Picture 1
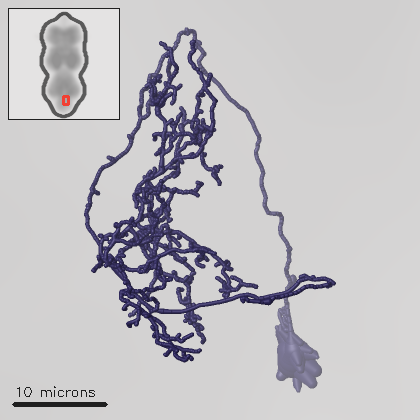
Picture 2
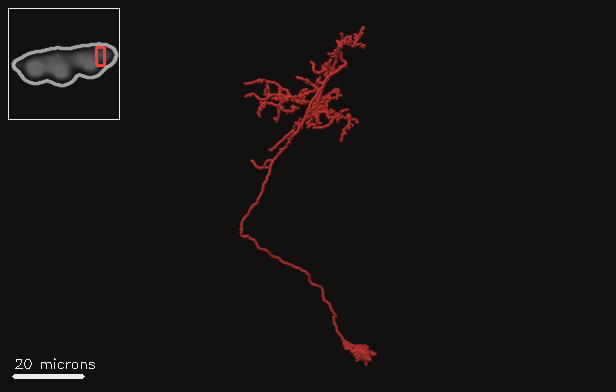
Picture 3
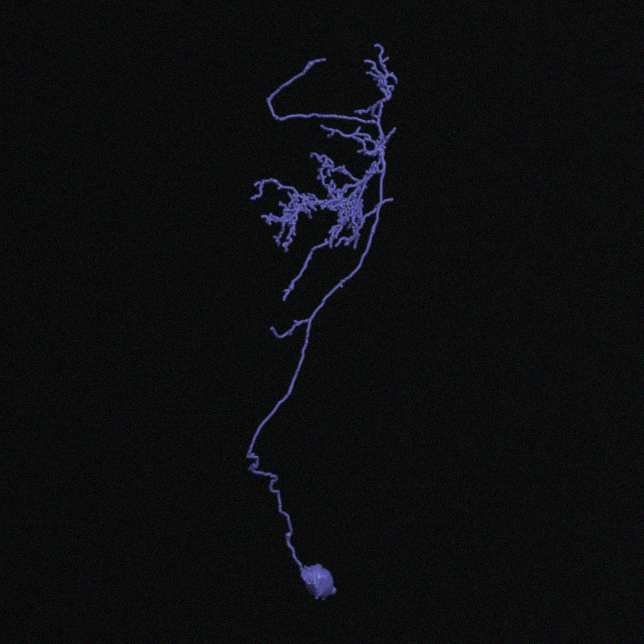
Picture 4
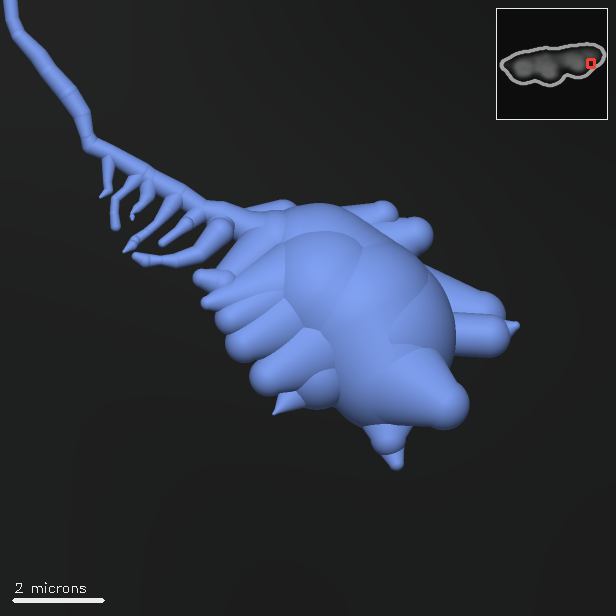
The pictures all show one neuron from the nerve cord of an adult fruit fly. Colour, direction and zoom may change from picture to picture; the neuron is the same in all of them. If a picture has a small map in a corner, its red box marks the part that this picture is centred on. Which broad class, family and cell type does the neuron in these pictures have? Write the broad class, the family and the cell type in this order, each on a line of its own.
efferent neuron of the nerve cord
hemilineage 00B
EN00B026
